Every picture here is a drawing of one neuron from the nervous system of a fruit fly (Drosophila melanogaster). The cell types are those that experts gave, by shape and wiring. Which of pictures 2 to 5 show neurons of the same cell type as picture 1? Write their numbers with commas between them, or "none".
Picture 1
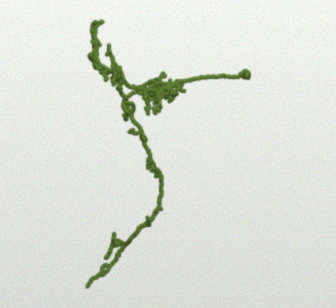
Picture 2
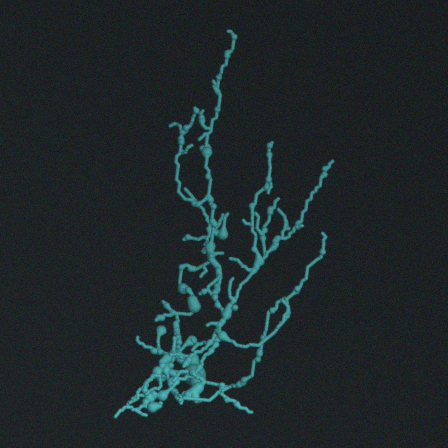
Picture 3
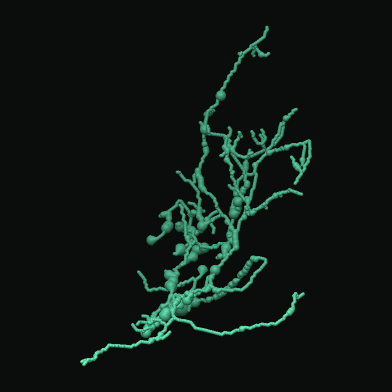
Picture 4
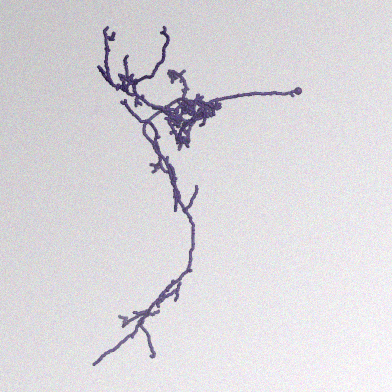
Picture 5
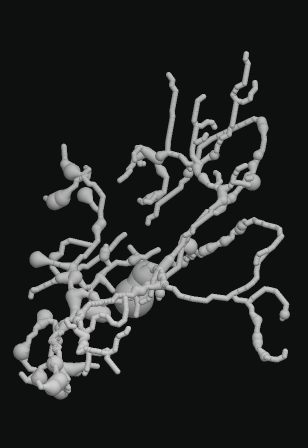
4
